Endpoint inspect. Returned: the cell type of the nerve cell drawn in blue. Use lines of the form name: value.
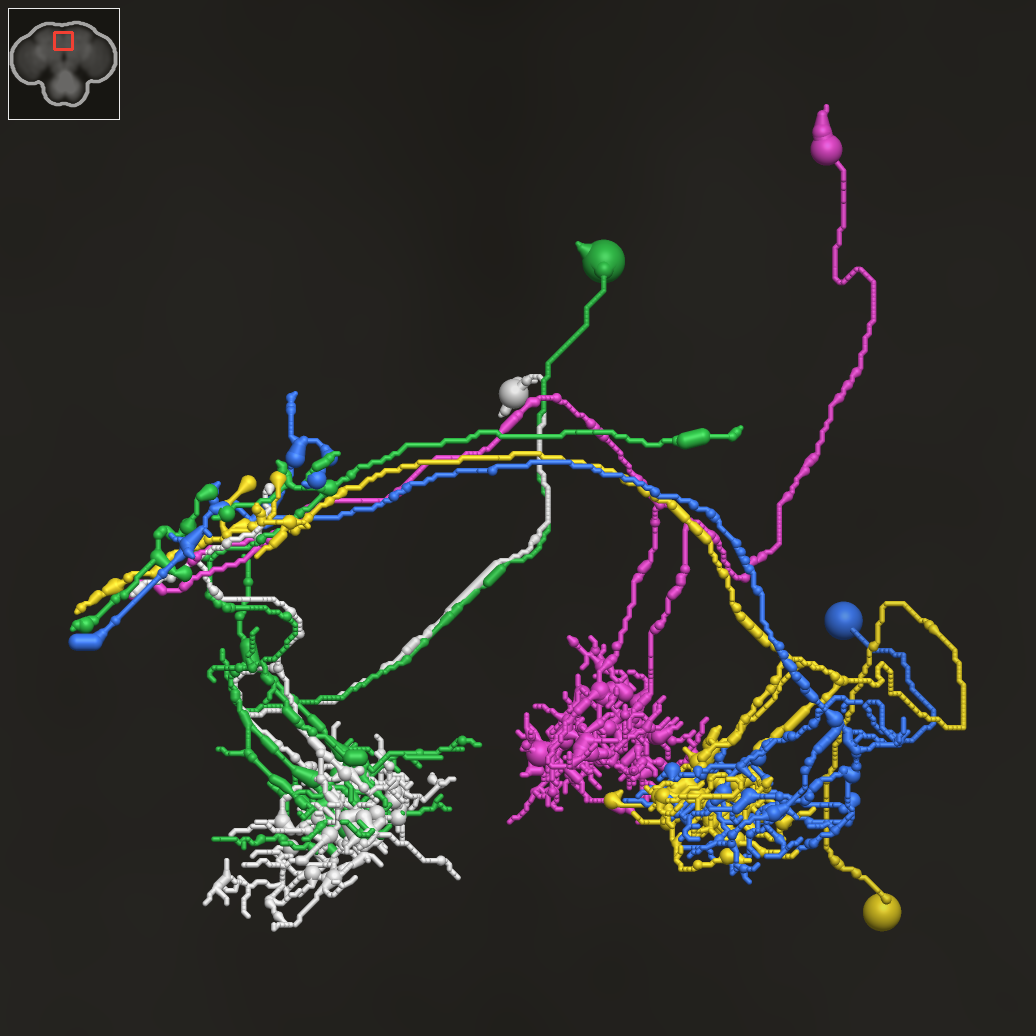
cell type: FC1C_a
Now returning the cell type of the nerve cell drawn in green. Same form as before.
cell type: FC1C_b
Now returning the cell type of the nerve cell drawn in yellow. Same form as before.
cell type: FC1D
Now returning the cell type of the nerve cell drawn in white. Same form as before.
cell type: FC1B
